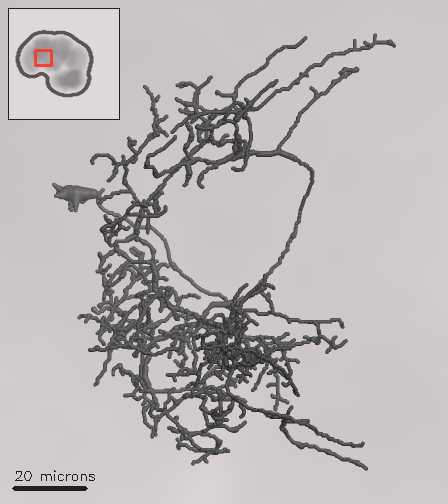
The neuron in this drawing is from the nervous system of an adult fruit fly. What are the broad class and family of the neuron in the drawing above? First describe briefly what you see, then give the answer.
By the scale bar it is about 120 microns tall in this view. The picture shows more than a hundred branch ends. This is a central-brain intrinsic neuron. Its family is hemilineage ALl1_ventral.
